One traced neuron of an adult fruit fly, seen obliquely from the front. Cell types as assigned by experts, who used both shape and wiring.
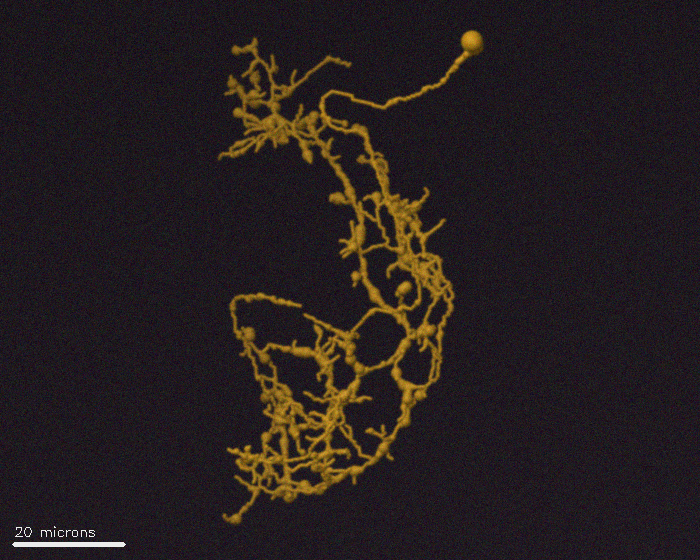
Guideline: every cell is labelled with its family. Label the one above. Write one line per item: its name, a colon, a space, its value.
family: hemilineage VLPl4_anterior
